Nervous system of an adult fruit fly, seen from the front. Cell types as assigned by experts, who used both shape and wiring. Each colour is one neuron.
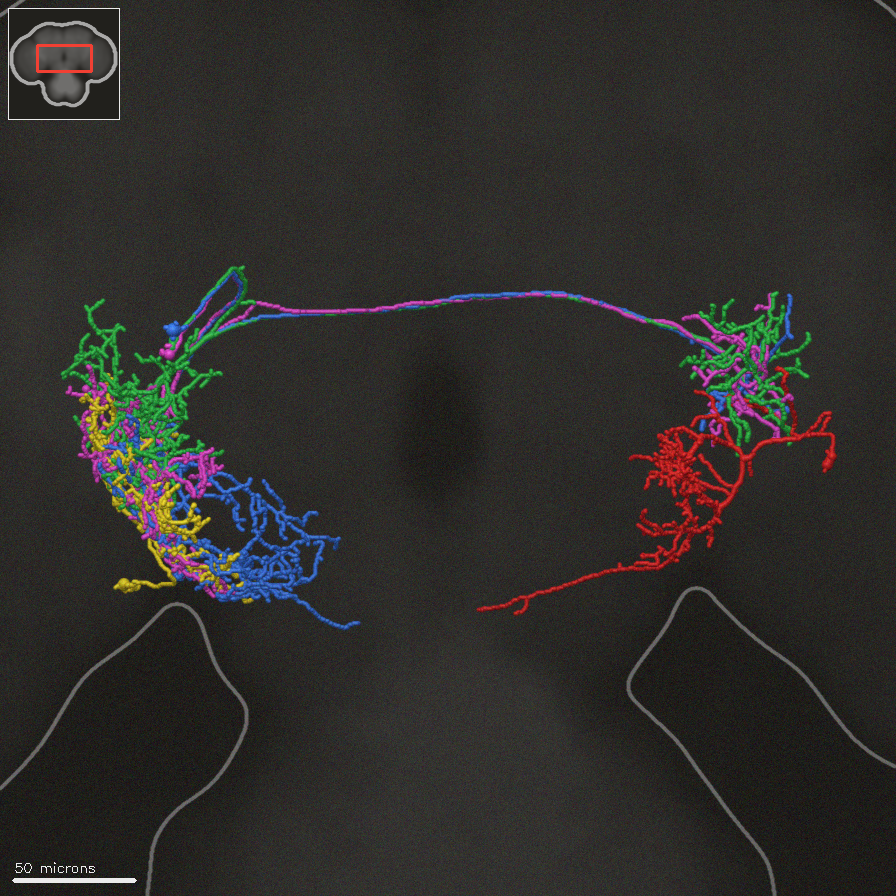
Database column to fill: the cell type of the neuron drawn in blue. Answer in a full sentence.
The cell type is CB4176.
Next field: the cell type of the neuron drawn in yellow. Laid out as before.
The cell type is CB3552.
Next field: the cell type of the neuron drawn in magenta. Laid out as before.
The cell type is CB4248.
